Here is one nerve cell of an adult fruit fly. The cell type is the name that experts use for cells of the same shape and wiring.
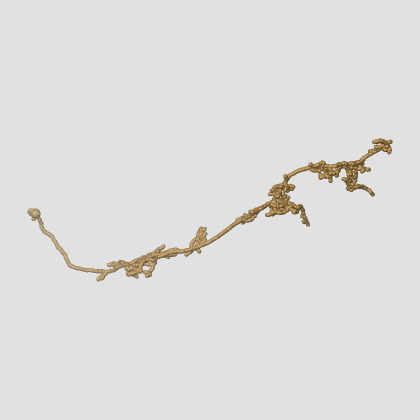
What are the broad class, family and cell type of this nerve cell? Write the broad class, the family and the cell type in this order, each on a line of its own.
nerve-cord intrinsic neuron
hemilineage 09A
IN09A023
